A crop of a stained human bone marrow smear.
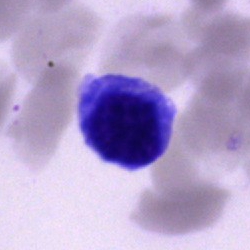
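Lymphocyte in the middle of the field. The nucleus takes up almost the entire cell and shows no nucleoli. Cytoplasm appears only as a thin, paler blue rim at the upper left, with no visible granules.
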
